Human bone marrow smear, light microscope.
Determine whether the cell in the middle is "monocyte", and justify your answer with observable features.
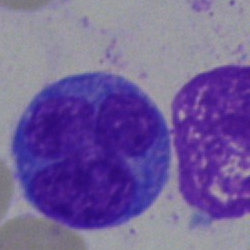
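Monocyte does not fit here; the cell is a blast. Decisive point, the cytoplasm: it forms only a narrow rim of deep blue around the nucleus.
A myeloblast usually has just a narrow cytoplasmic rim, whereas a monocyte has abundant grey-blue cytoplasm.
Second point, granules: none can be seen in the cytoplasm.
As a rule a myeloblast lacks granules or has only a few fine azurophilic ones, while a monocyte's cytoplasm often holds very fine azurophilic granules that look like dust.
Further observations, simply noted: the cytoplasm shows no vacuoles, the outline is round and smooth, and another purple nucleated cell touches the right edge.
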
